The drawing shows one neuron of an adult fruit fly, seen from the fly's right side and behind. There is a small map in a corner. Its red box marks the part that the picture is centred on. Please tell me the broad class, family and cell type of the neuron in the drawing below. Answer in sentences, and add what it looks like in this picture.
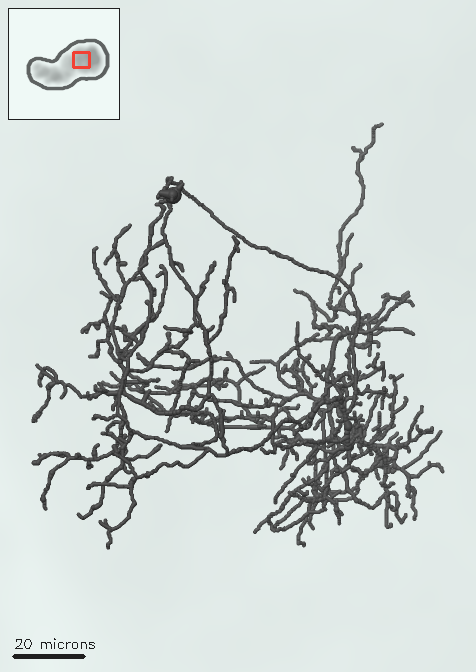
It is a central-brain intrinsic neuron. The family is hemilineage PSp2. The cell type is CB0285. From top to bottom in the picture it spans about 120 microns. The picture shows more than a hundred branch ends.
